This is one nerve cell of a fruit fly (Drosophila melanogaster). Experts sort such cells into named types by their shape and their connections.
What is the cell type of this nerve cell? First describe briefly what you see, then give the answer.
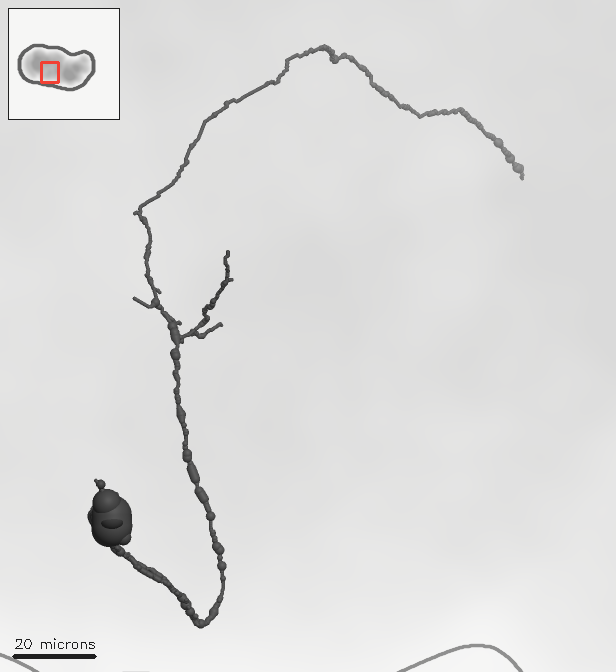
Its cell body lies at the lower left of the picture. By the scale bar it is about 140 microns tall in this view. The cell type is Hugin-RG.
